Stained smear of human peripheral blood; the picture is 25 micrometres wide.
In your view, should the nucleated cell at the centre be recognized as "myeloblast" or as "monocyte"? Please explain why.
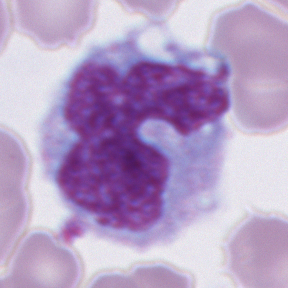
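This cell is a monocyte. Its nucleus is deeply indented by a notch that enters from the right side. The cytoplasm is pale greyish-blue and forms a wider rim on the lower right than on the upper left. The cell outline is irregular, with a ragged edge at the top.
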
